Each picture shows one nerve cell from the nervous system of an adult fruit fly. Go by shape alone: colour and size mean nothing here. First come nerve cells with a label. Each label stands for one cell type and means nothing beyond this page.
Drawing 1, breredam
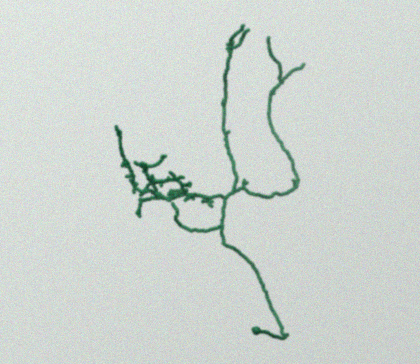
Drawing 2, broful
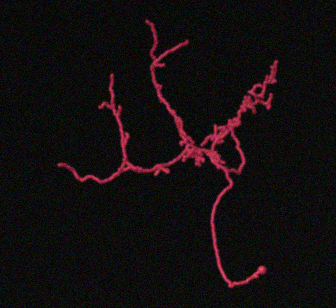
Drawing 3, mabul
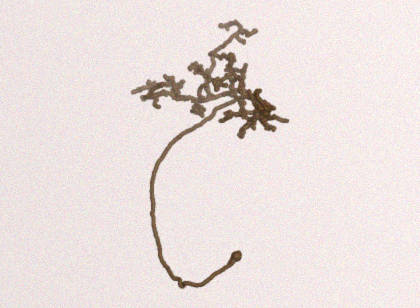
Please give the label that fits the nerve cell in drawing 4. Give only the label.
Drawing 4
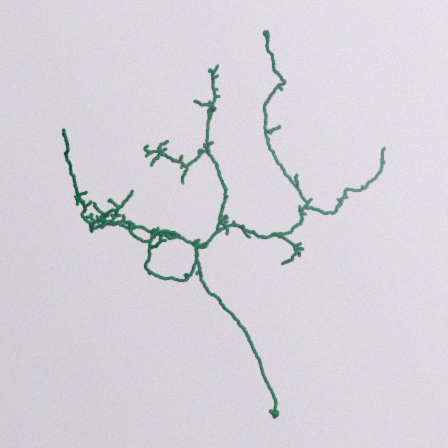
broful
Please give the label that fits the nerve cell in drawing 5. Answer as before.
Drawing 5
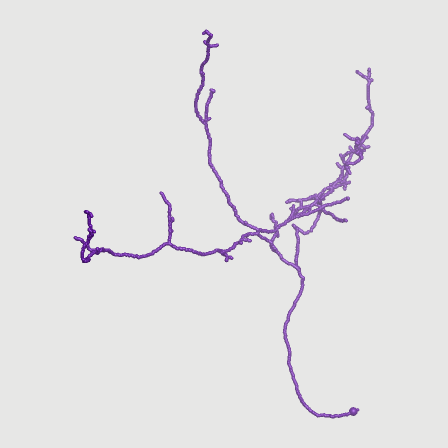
breredam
